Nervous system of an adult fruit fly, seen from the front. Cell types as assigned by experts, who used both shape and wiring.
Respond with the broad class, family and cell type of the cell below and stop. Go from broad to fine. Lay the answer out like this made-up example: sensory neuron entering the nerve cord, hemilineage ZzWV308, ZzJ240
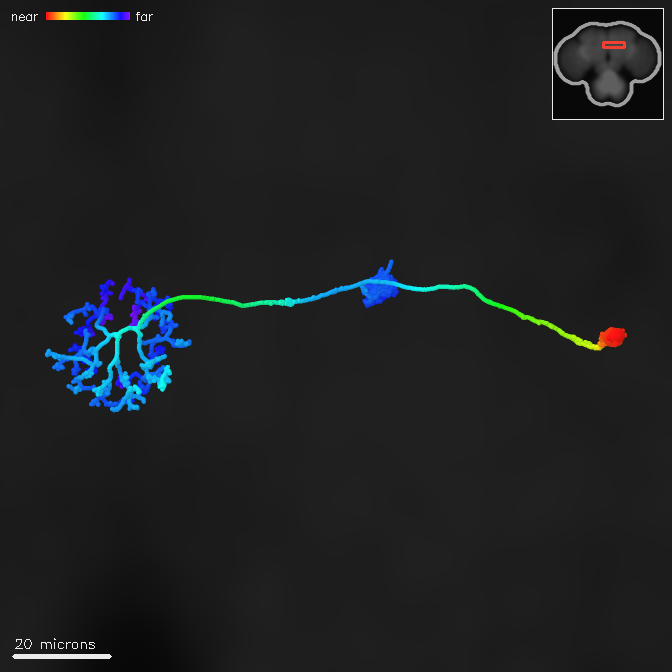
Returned: central-brain intrinsic neuron, hemilineage EBa1, ER3p_a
